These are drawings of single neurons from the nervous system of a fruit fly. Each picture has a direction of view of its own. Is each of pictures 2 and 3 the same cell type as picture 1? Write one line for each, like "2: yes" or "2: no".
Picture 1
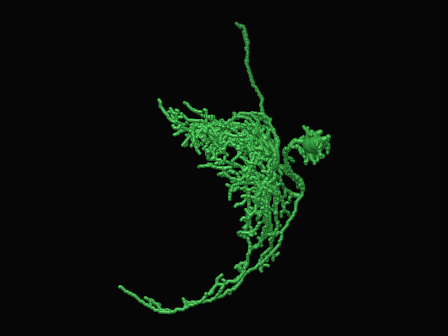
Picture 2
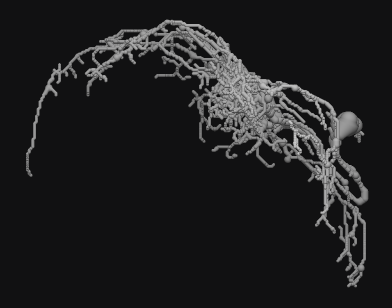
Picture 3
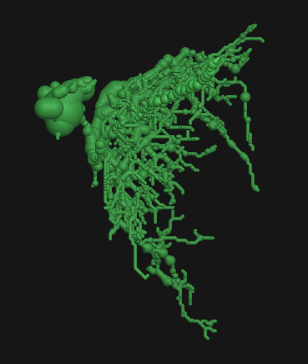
2: no
3: yes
